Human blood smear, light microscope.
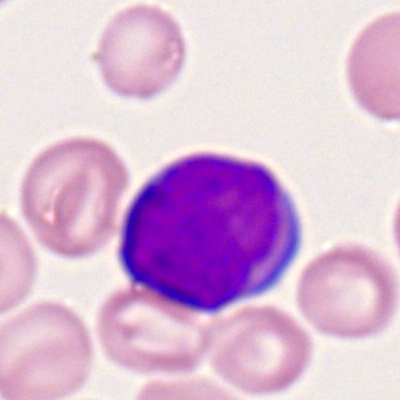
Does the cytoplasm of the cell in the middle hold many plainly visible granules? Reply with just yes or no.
No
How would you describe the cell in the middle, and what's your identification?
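The outline of this cell is smooth and roughly round. Its nucleus occupies almost all of the cell, so only a scant rim of cytoplasm remains. That rim is blue and is clearest along the right edge. No hair-like projections arise from the surface. This is a myeloblast.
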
